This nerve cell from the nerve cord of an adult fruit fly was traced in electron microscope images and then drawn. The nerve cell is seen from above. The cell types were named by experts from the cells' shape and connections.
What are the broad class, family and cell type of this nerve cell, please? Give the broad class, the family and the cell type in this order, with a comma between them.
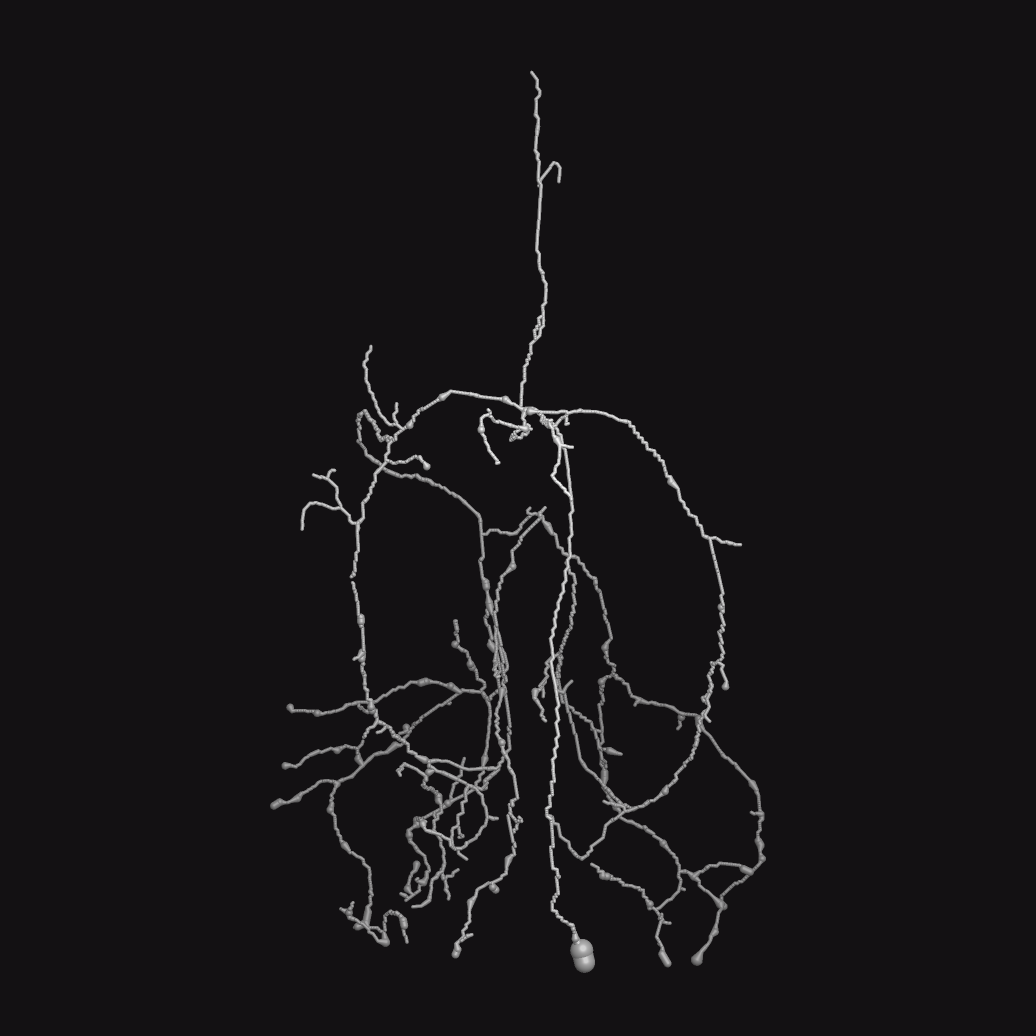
nerve-cord intrinsic neuron, hemilineage 12B, IN12B032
